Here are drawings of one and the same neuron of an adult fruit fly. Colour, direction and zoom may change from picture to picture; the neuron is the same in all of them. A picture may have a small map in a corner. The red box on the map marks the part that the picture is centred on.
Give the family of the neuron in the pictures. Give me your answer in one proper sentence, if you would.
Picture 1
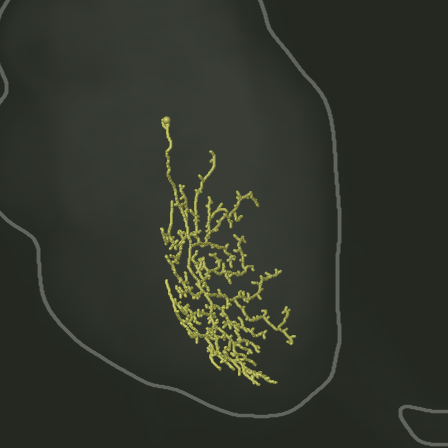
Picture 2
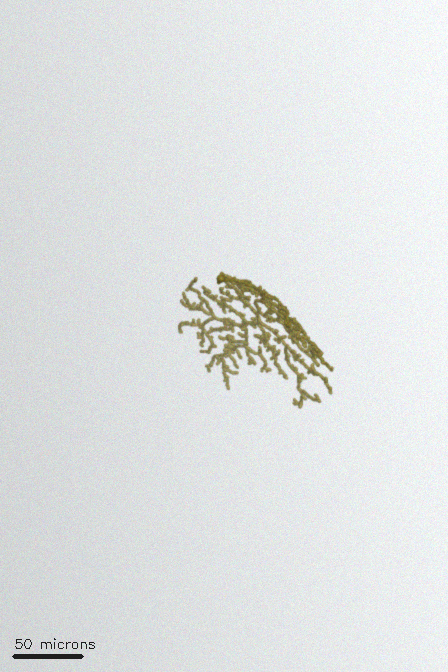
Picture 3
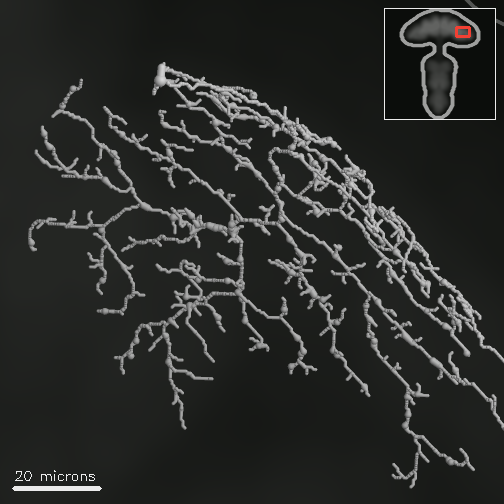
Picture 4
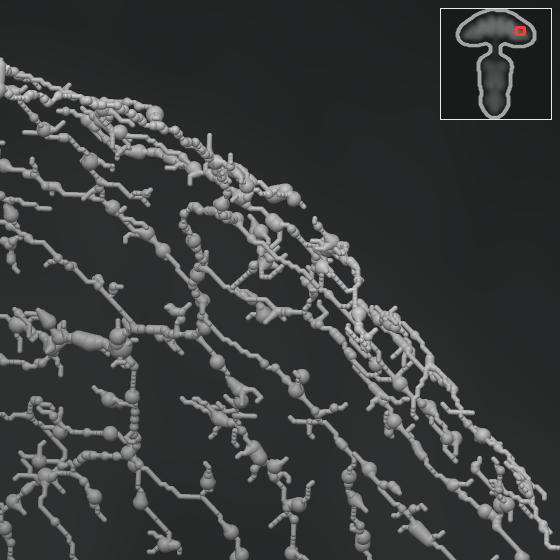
The neuron is recorded as family Cm.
